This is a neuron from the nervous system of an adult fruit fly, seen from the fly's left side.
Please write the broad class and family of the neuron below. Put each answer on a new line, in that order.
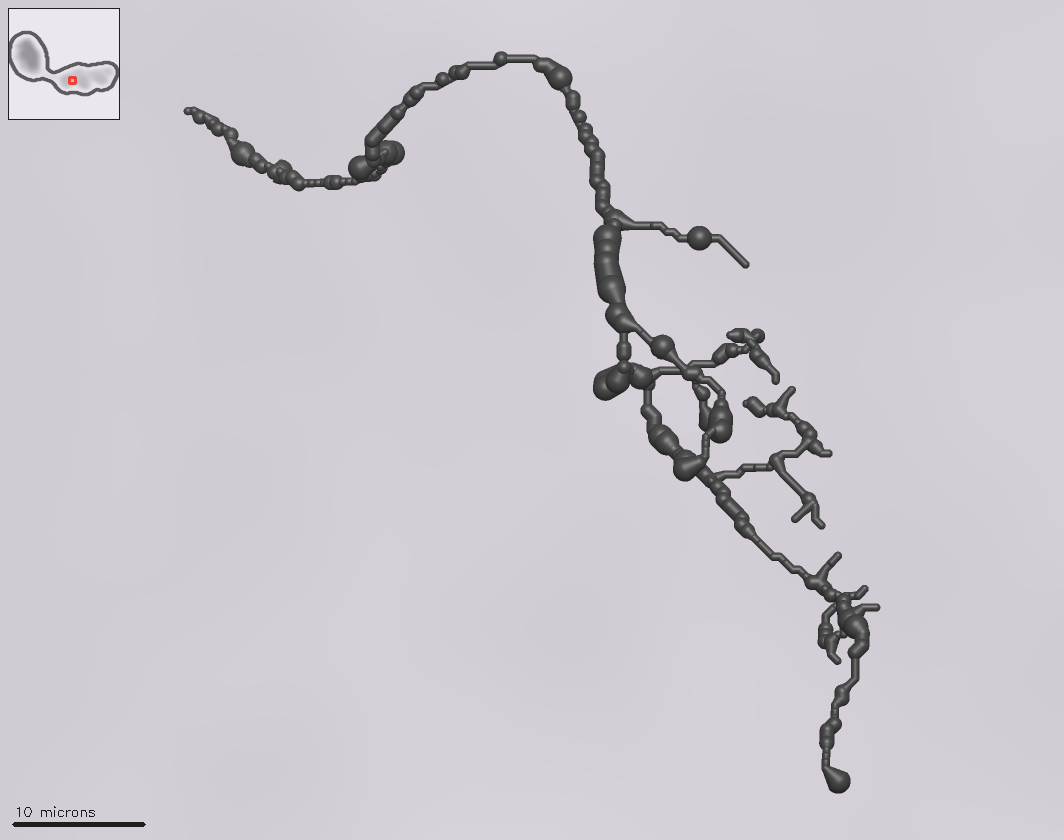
sensory neuron entering the nerve cord
class mechanosensory tactile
